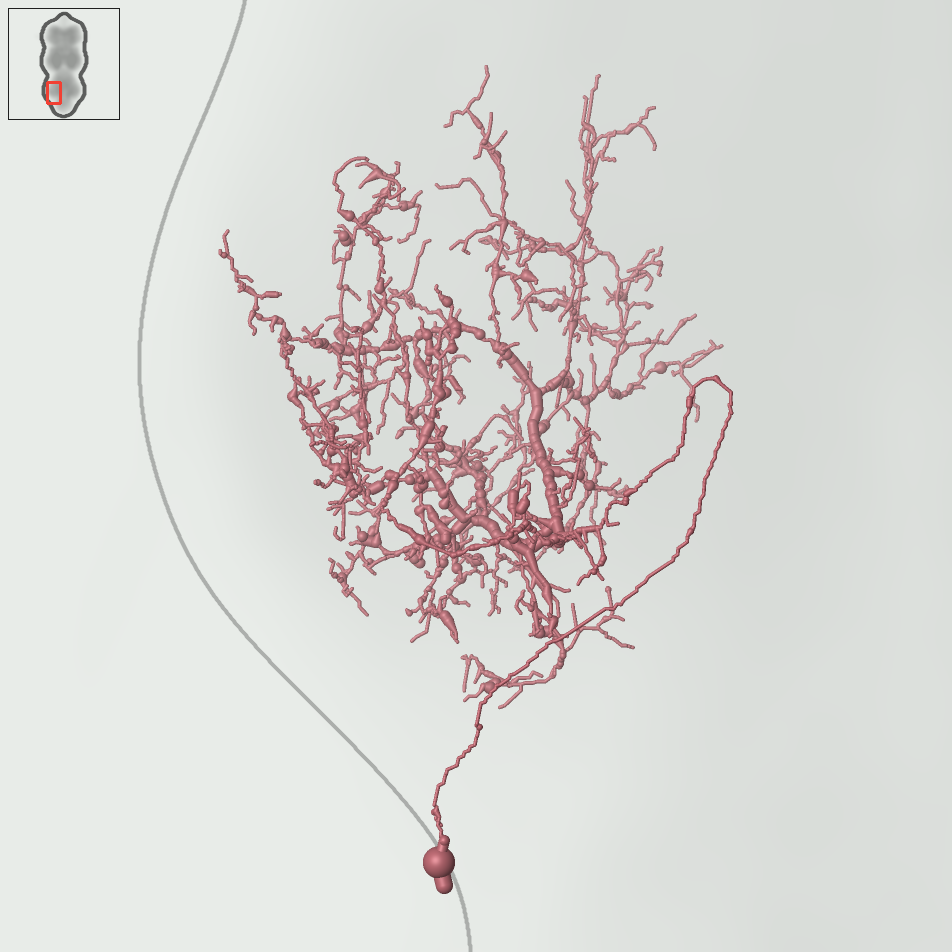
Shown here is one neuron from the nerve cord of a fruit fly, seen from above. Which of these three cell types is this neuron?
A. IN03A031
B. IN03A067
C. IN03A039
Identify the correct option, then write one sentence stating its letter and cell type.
With respect to cell type, the neuron is IN03A031, option A.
